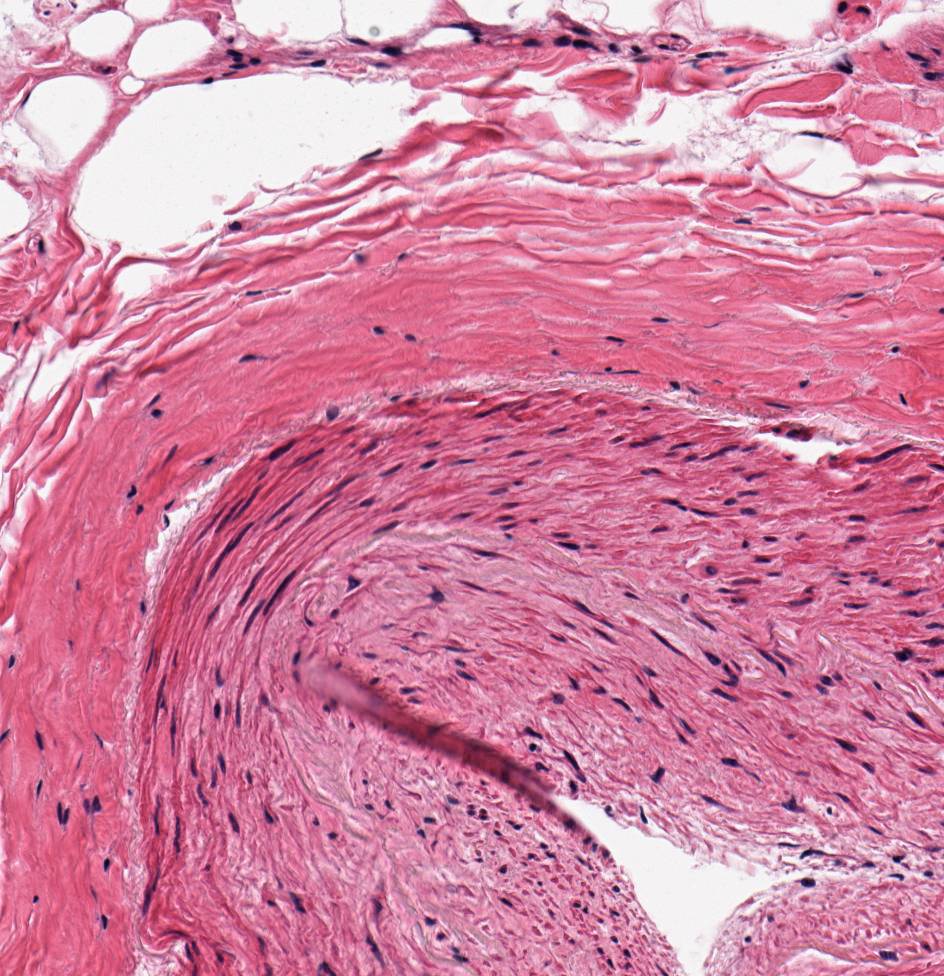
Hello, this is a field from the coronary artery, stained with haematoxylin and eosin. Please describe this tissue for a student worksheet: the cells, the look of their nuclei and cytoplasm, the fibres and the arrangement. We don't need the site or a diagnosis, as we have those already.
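Upper left edge: clear, empty, rounded fat cells with thin pink septa. Tissue in curved layers arching from the left side across the top. Outer band dense, deep pink, fibrous; few scattered nuclei. Inner layer more cellular: spindle cells, elongated dark nuclei parallel to the curve.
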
